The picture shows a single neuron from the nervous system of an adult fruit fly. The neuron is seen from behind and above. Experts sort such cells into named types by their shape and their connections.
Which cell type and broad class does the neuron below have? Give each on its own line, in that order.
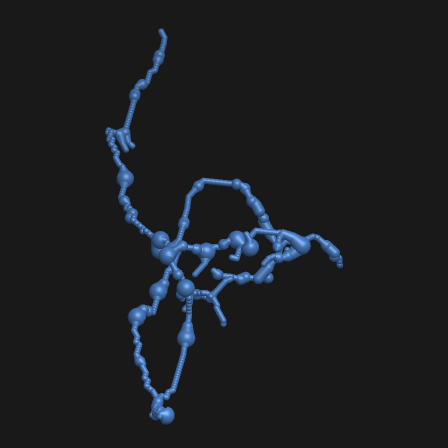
SNxx33
sensory neuron entering the nerve cord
